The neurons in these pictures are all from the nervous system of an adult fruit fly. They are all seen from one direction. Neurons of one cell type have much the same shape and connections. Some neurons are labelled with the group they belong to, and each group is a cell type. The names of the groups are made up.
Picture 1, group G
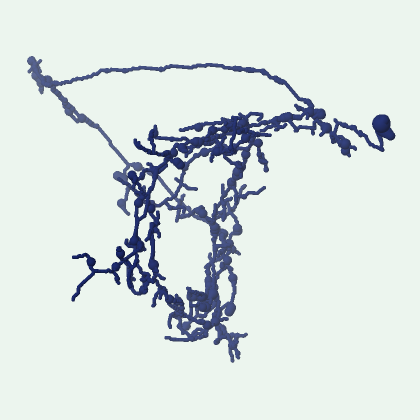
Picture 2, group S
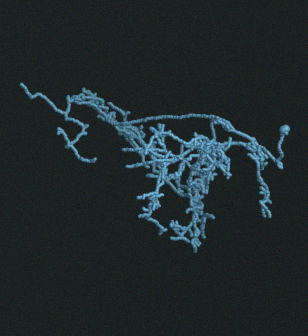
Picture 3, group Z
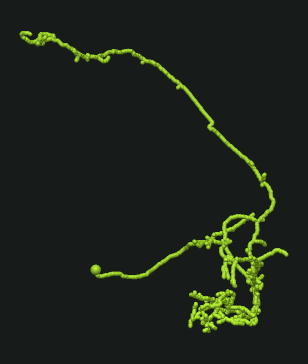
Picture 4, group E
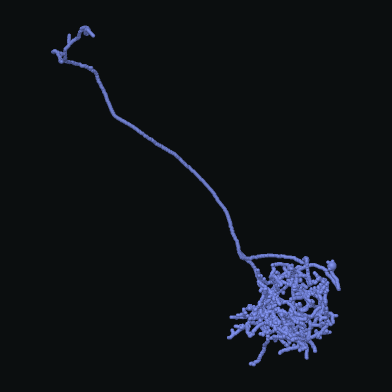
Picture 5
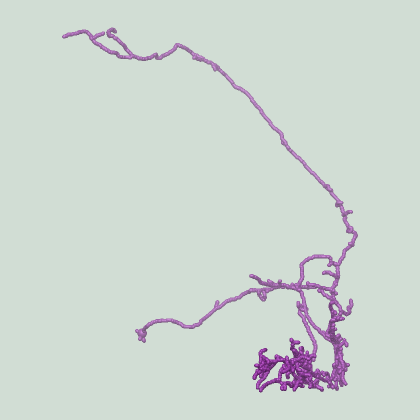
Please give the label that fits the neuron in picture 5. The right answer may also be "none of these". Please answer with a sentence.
It belongs to group Z.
